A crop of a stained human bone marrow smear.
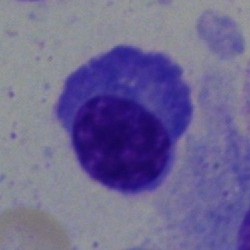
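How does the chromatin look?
Dark purple and dense, with faint mottling.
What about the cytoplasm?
Deep blue, with more of it above the nucleus than below, and a paler area just above the nucleus.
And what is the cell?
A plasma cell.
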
